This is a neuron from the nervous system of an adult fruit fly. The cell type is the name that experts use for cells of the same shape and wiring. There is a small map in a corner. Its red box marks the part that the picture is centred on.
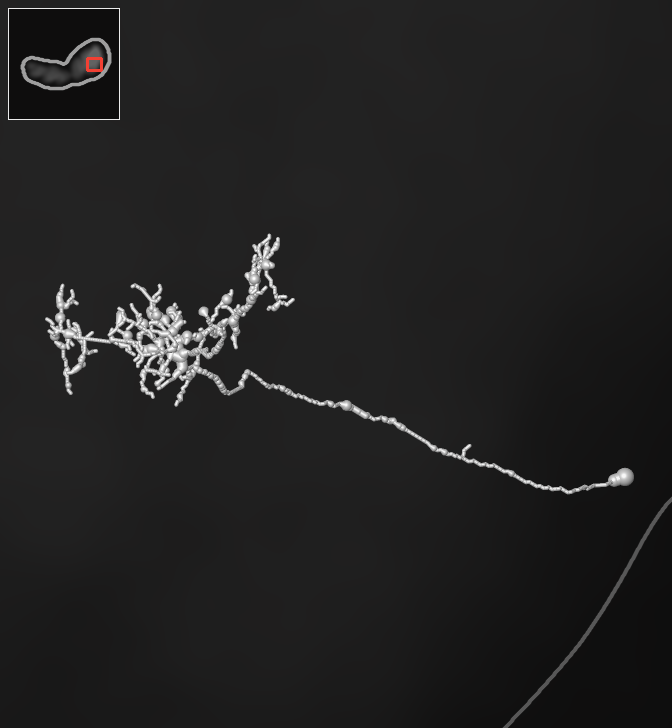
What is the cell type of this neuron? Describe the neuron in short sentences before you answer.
Dozens of branch ends can be seen. As drawn here it is wider than it is tall. It is an optic-lobe intrinsic neuron. Its cell type is TmY20.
